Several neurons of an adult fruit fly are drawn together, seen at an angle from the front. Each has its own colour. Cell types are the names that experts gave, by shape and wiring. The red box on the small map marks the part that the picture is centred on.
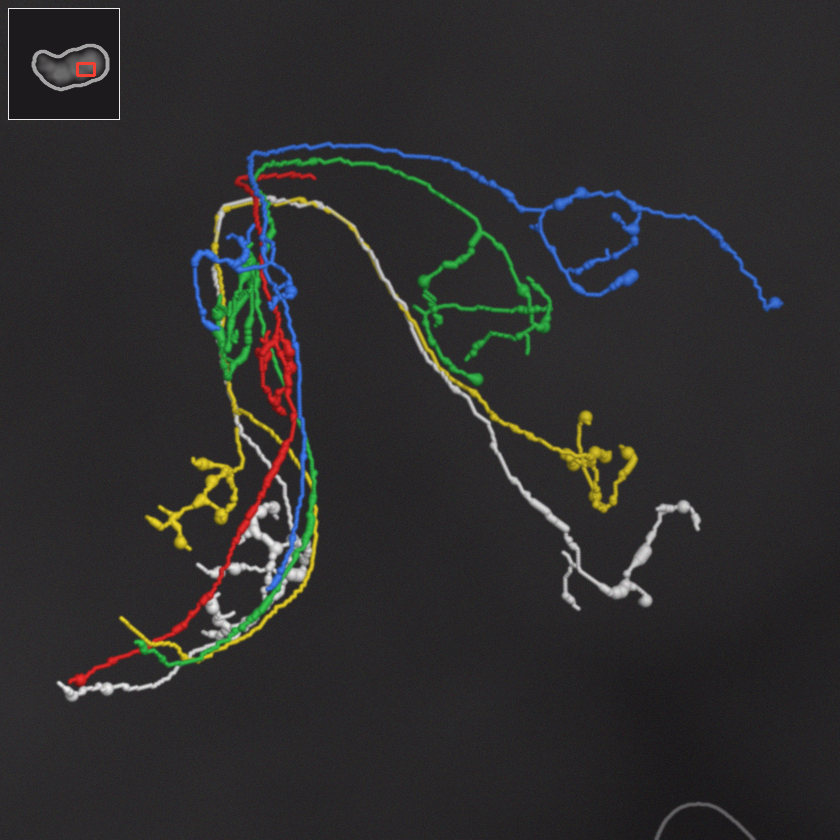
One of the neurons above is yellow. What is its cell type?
ORN_VC4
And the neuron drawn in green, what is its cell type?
ORN_DM2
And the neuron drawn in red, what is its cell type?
ORN_DM5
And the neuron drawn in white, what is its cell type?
ORN_VA2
